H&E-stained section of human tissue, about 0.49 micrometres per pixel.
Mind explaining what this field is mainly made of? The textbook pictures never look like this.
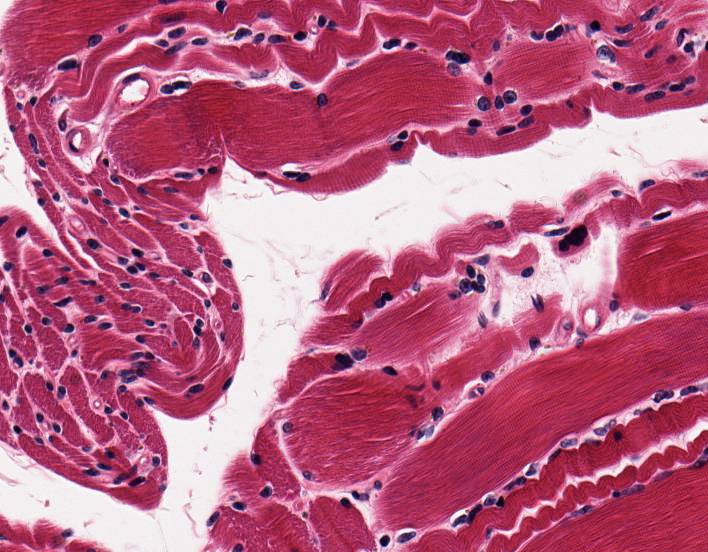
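Tissue: skeletal muscle. Nuclei small, dark, elongated, lying at fibre edges; cytoplasm deep pink-red.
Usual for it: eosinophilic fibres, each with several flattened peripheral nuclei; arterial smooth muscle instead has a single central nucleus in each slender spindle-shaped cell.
Fibres grouped in bundles, a broad pale empty cleft crossing the centre between them. Many fibres in the upper and right bundles run a wavy, zigzag course.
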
